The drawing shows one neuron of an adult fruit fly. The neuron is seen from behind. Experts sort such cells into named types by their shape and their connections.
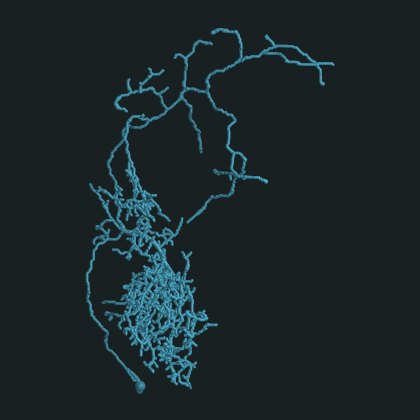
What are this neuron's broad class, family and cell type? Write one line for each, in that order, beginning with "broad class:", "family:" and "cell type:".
broad class: central-brain intrinsic neuron
family: hemilineage VLPl&p1_lateral
cell type: vpoEN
